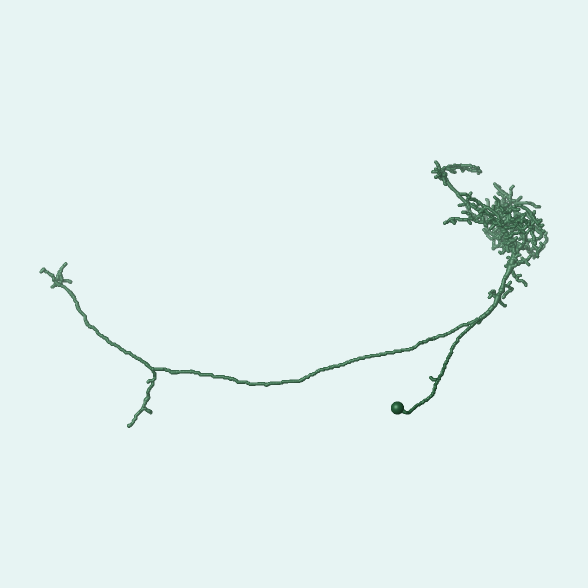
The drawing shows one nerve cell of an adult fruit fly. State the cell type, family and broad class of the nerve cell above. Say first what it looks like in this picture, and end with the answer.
Dozens of branch ends can be seen. In this view it is wider than it is tall. The cell type is CB4094. Its family is hemilineage DM4_ventral. This is a central-brain intrinsic neuron.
